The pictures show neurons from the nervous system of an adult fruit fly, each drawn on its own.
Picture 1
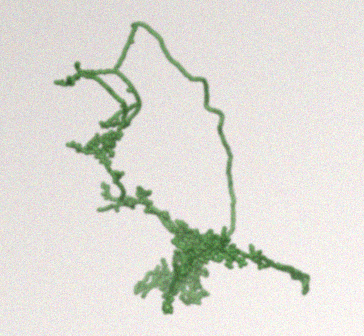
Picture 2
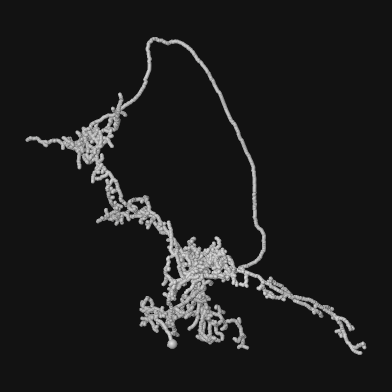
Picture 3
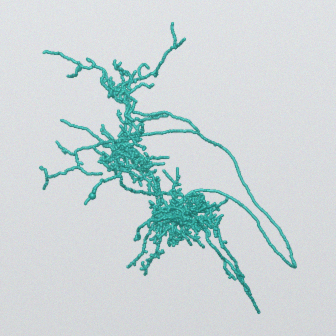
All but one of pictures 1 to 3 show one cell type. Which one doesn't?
Picture 3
